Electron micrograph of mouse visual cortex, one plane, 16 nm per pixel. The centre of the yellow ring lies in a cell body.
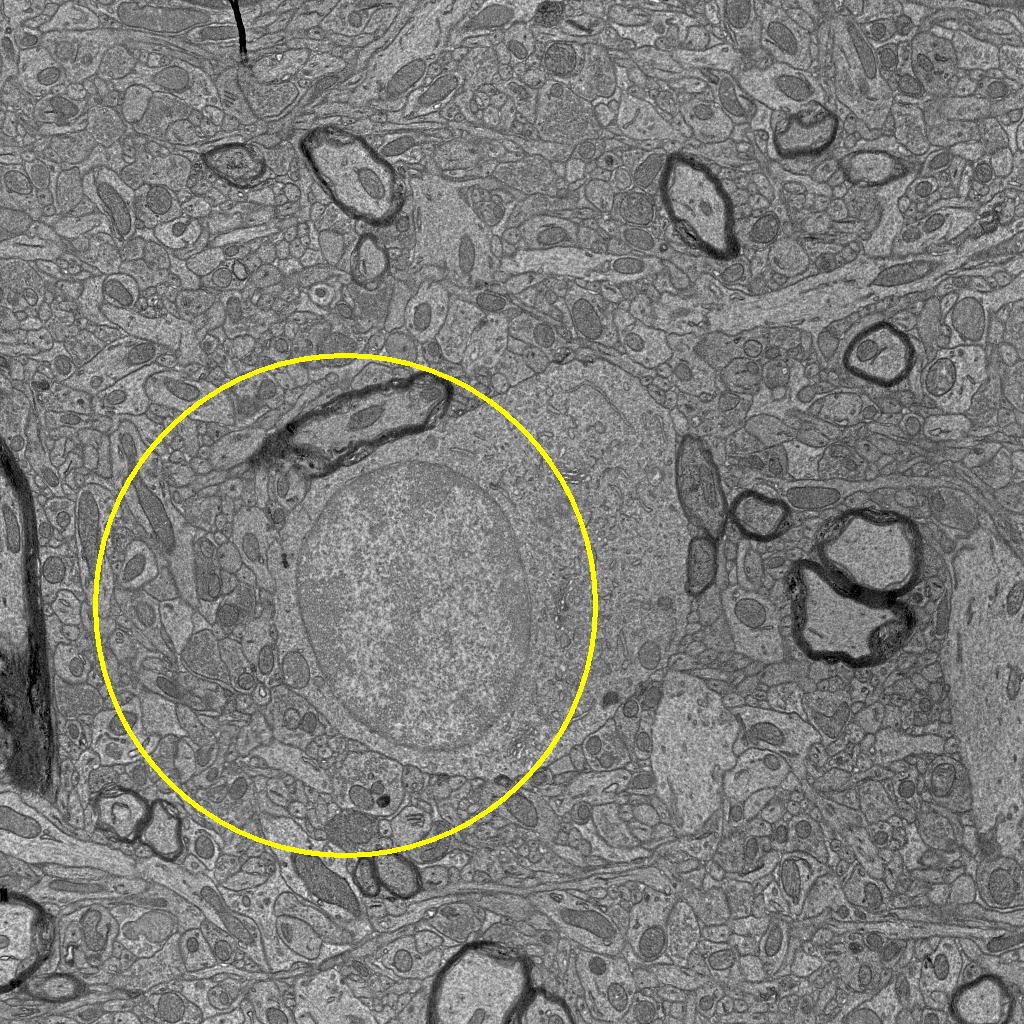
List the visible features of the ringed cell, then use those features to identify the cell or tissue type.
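A large oval nucleus lies wholly within the ring. Its nuclear envelope runs smoothly, without deep folds. The chromatin is finely granular and evenly spread, with no dark clumps lining the envelope, and no distinct nucleolus shows in this plane. This cell is an oligodendrocyte.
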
